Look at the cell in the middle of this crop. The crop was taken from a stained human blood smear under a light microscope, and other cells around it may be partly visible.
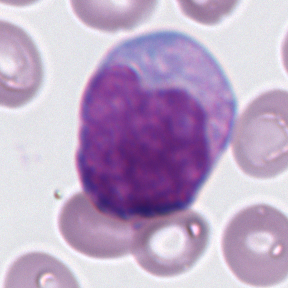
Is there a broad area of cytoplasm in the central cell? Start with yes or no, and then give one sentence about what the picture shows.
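No. The nucleus fills most of the cell and sits toward the lower left.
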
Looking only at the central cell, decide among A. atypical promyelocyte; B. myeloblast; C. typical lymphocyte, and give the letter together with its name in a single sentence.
Option A is correct, naming the cell in the middle as an atypical promyelocyte.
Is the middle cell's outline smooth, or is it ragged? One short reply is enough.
The outline traces a smooth curve with no projections along it.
